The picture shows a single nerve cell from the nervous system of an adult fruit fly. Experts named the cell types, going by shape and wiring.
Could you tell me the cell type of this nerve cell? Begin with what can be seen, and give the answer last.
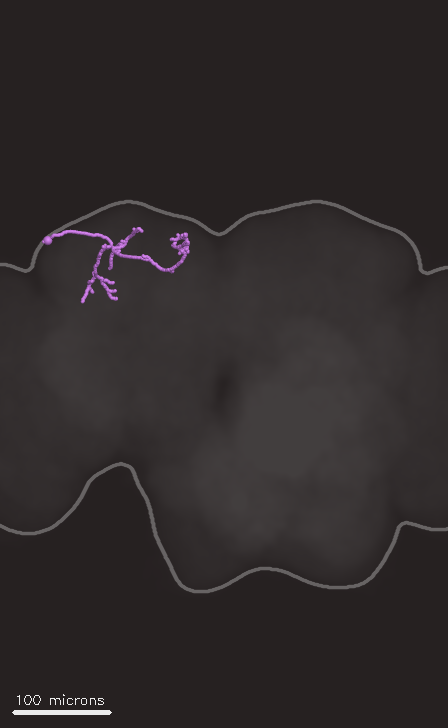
By the scale bar it is about 150 microns wide in this view. In this view it is wider than it is tall. It is a central-brain intrinsic neuron. The cell type is CB1011.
